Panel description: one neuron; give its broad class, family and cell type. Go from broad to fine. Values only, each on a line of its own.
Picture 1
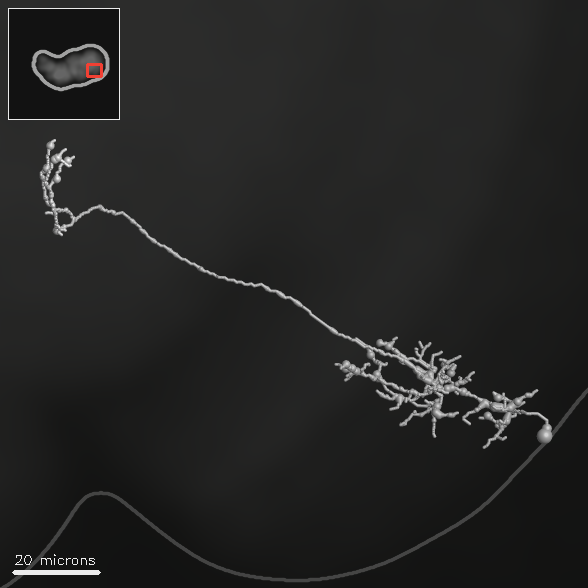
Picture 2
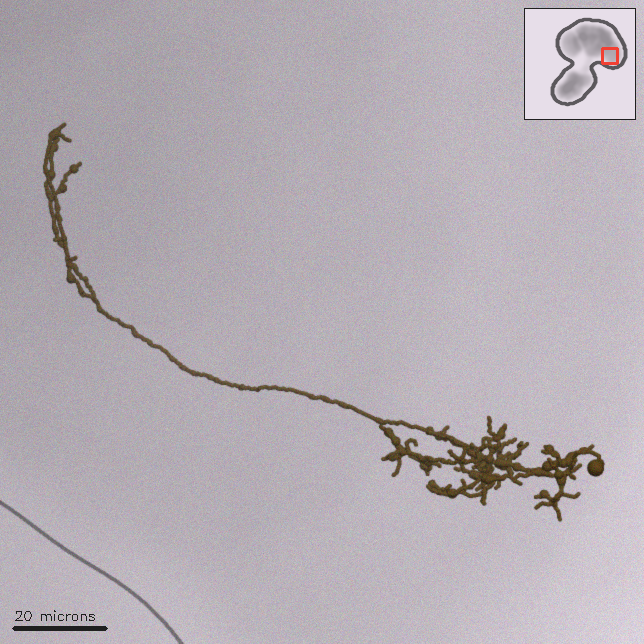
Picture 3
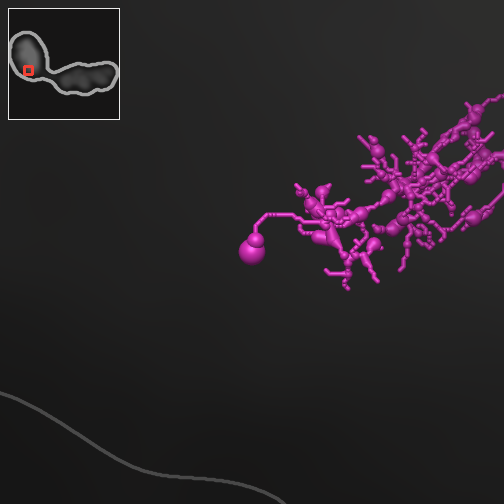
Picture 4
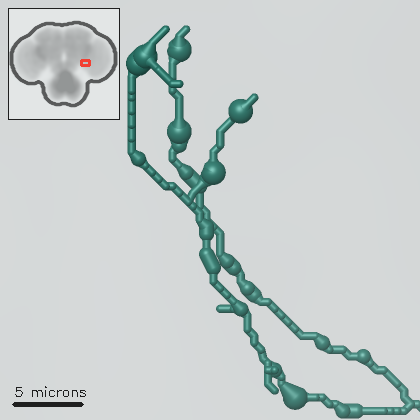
optic-lobe intrinsic neuron
Tm
Tm5c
